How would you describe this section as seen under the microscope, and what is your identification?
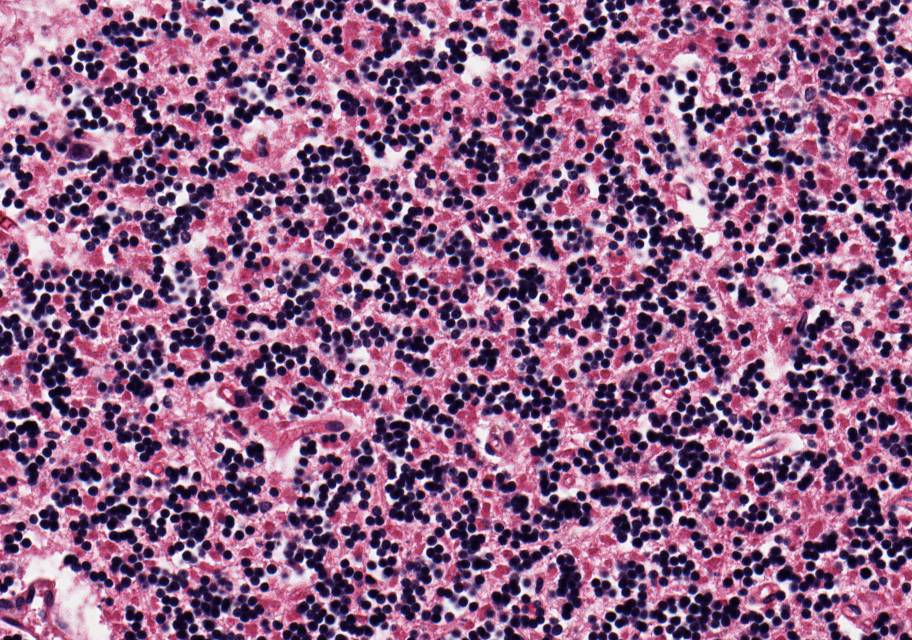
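Densely crowded small nuclei fill the whole field evenly, with no layering, nodules or other organised units. Nearly all are small, round, uniform and very darkly stained, with almost no cytoplasm visible around them. A few thin-walled capillaries with elongated nuclei run among the cells, one just below the centre. No fat cells are present. This is cerebellum.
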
